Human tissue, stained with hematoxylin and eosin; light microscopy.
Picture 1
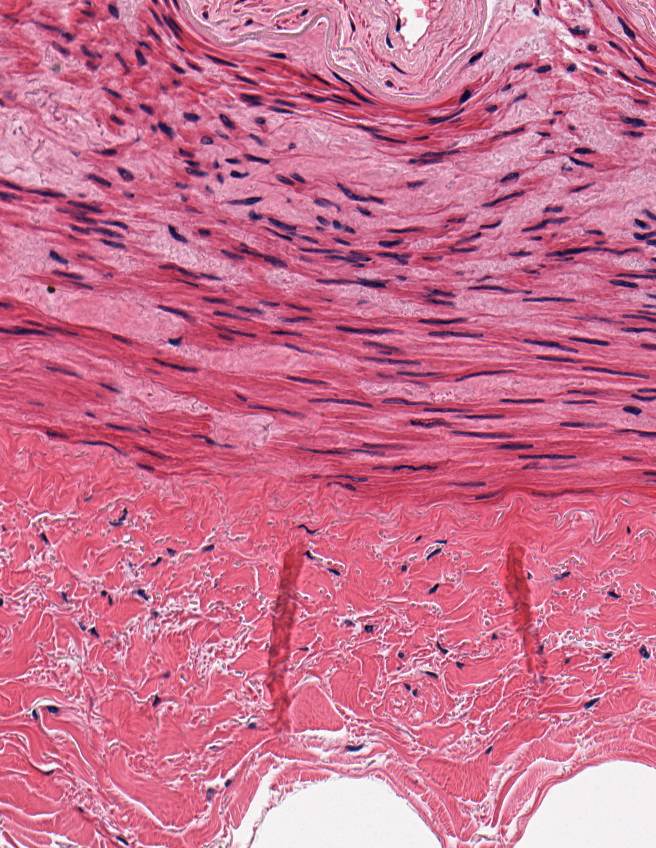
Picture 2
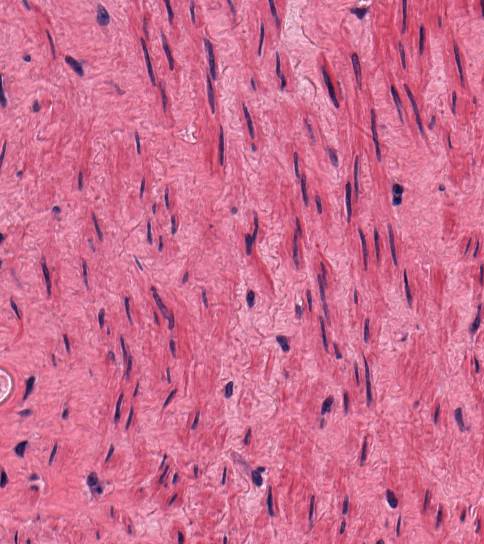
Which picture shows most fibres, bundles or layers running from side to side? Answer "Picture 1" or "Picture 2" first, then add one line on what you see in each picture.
Picture 1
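Picture 1: The spindle cells in the upper band run mostly horizontally across the field.
Picture 2: The whole field is filled by spindle-shaped cells lying parallel in streams that run roughly from top to bottom.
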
